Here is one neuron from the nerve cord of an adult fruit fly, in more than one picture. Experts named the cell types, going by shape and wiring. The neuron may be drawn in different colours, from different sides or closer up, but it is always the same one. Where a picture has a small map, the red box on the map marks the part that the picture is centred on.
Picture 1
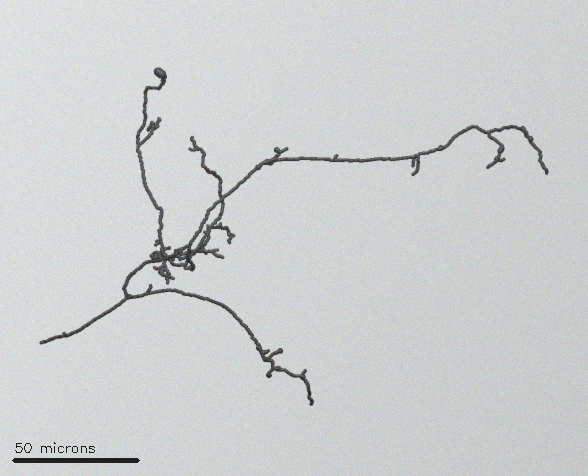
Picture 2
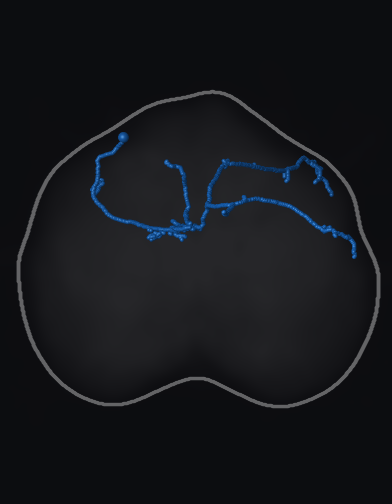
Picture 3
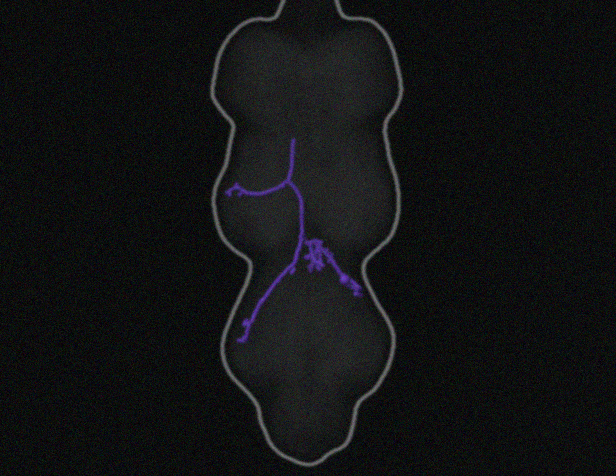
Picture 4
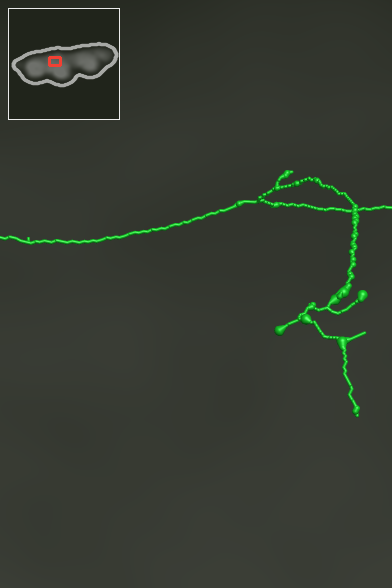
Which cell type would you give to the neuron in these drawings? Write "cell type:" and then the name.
cell type: IN18B056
